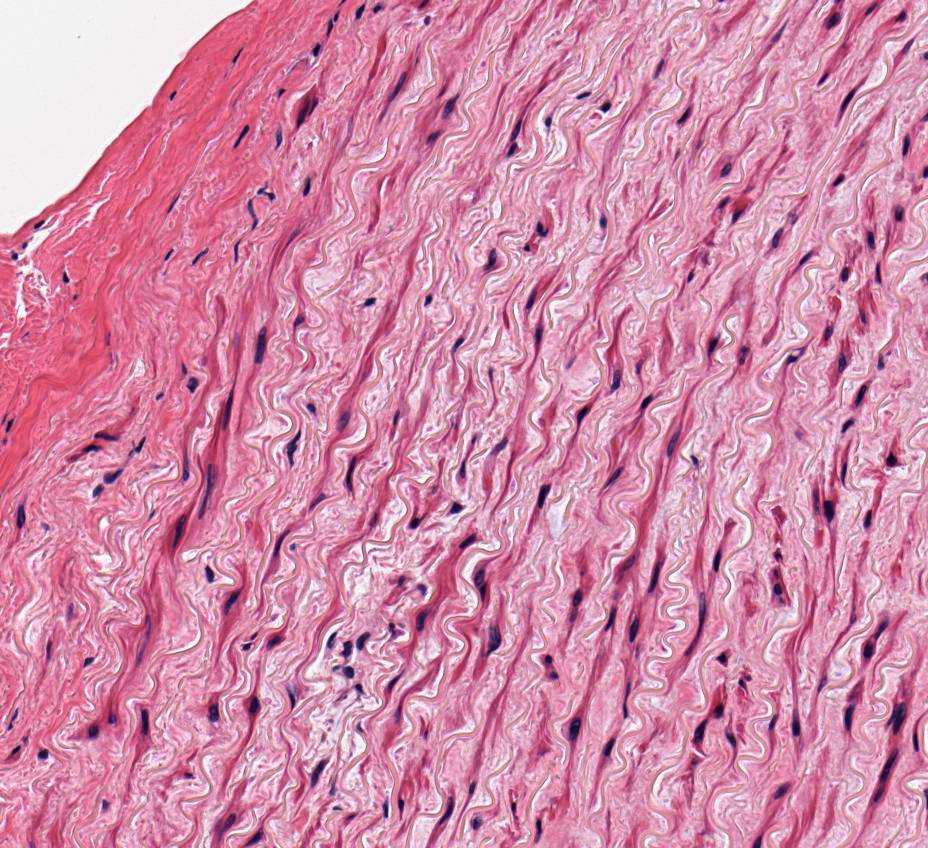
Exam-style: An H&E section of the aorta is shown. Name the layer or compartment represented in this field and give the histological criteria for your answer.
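That's the tunica media. Nearly the whole field is compact and layered, running steeply lower left to upper right. Thin, pale, glassy, tightly wavy lines run between pink fibre bundles; the dark purple spindle nuclei lie parallel, evenly spread, not clustered.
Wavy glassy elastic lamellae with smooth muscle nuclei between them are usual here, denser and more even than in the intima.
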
